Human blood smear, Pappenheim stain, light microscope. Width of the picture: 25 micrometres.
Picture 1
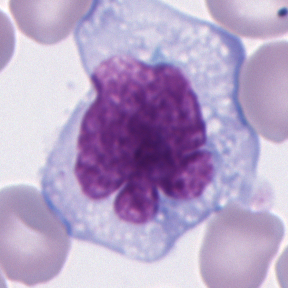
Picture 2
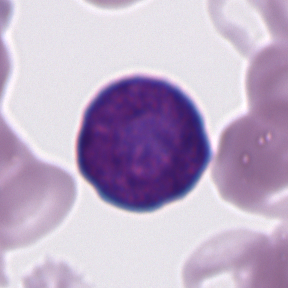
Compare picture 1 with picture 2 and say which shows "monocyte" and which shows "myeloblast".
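Of the two, the monocyte is in the first picture and the myeloblast in the second. Start with the outline: the monocyte has an irregular edge with several broad, blunt corners, whereas the myeloblast is roughly round, apart from a slightly uneven bulge at the lower left. Next, the nucleus of the monocyte is folded into lobes, with deep notches along its lower edge, and its chromatin looks fine and lacy, with paler streaks between the strands instead of dense dark clumps. The myeloblast's nucleus is round in outline, about 11 micrometres across in a cell about 12 micrometres across, and it fills about 90% of the cell's area. That leaves the myeloblast with only a very thin blue rim of cytoplasm, which you see best along the lower edge. The monocyte's cytoplasm, by contrast, is filled with many small clear vacuoles. In the myeloblast you will find no vacuoles and no visible granules.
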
